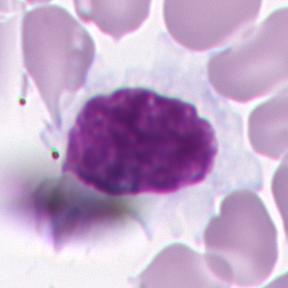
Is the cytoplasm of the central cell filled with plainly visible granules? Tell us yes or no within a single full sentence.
No, its cytoplasm is free of any visible granules.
